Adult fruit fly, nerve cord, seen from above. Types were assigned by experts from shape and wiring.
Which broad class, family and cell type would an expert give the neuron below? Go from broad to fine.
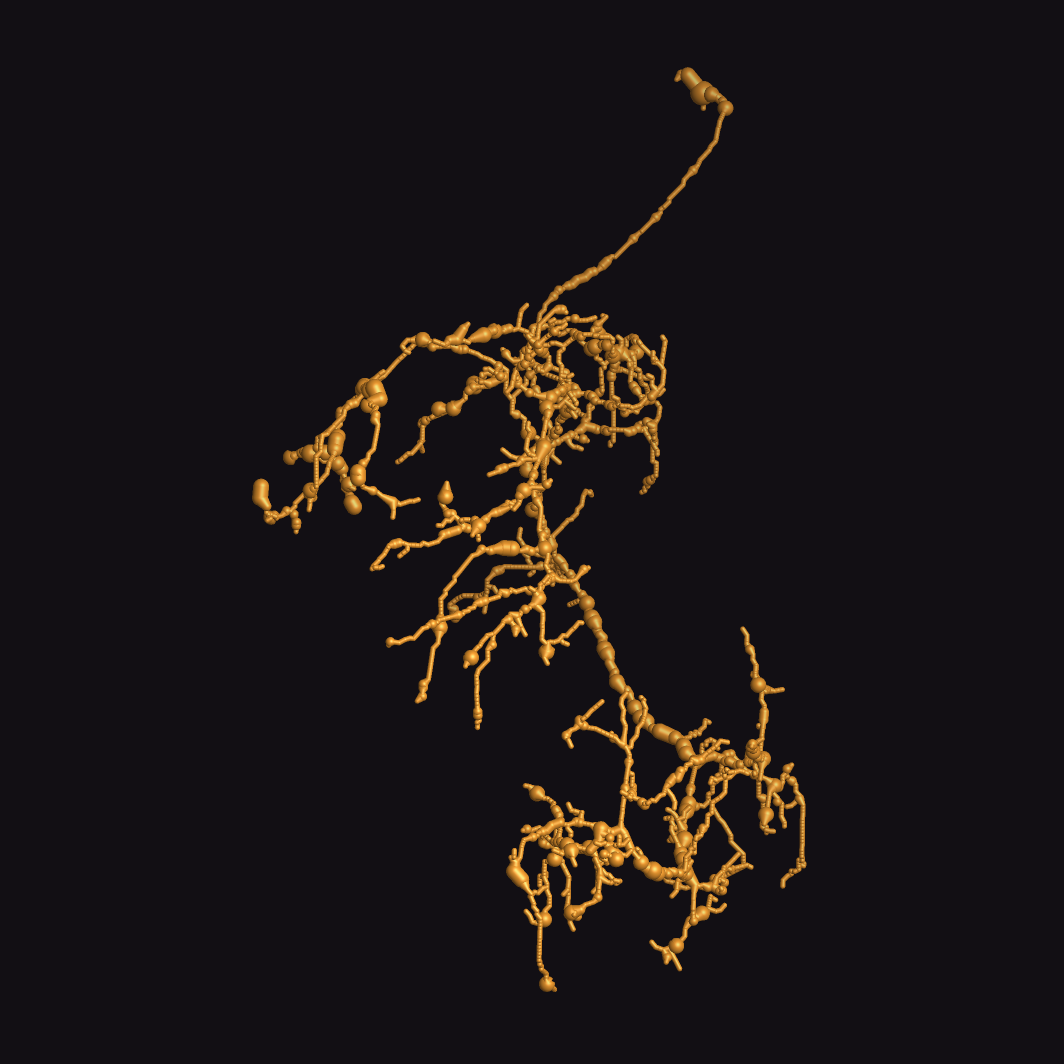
nerve-cord intrinsic neuron; hemilineage 16B; IN16B077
